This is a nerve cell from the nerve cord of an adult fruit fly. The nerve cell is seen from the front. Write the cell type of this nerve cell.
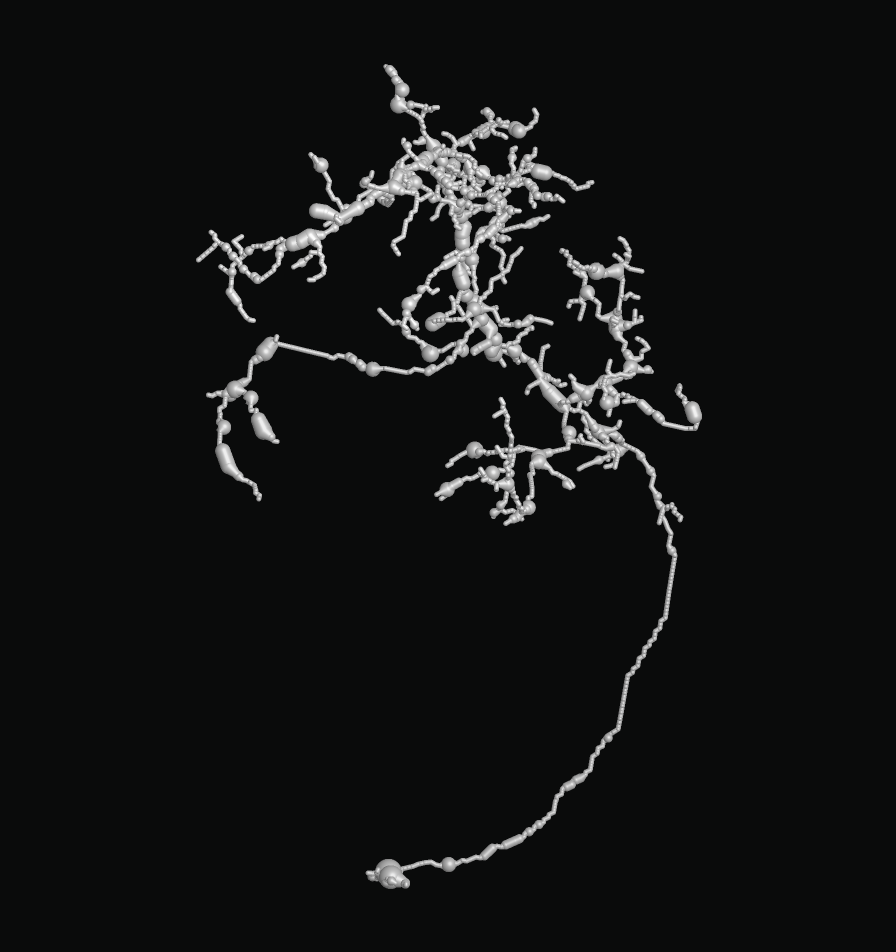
IN04B103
